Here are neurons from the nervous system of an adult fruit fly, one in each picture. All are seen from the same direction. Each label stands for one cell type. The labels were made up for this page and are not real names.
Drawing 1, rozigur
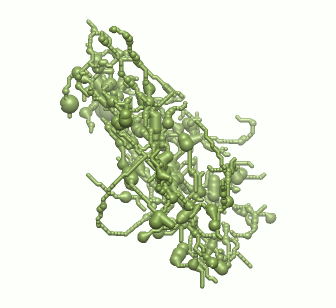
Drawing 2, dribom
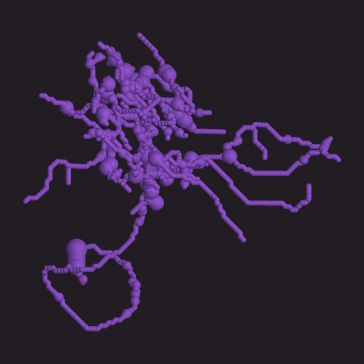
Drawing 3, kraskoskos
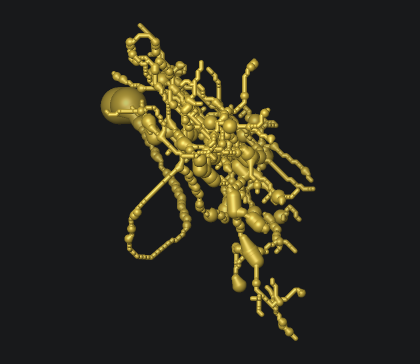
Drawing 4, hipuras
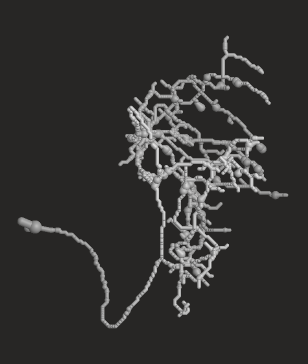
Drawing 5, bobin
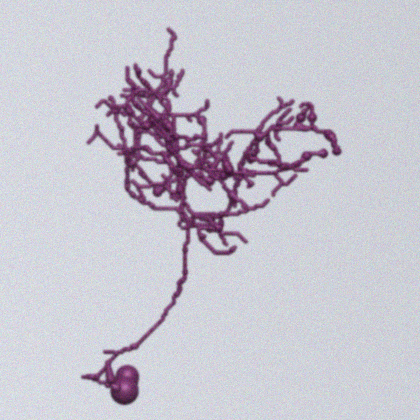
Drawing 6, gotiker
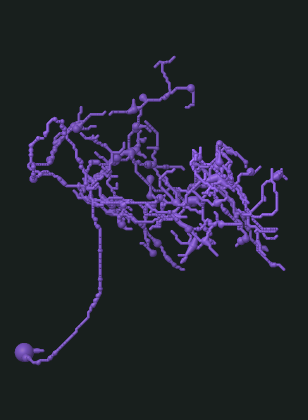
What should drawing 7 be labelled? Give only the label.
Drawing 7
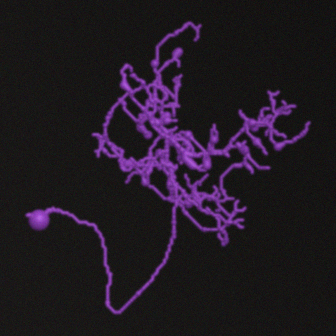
bobin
